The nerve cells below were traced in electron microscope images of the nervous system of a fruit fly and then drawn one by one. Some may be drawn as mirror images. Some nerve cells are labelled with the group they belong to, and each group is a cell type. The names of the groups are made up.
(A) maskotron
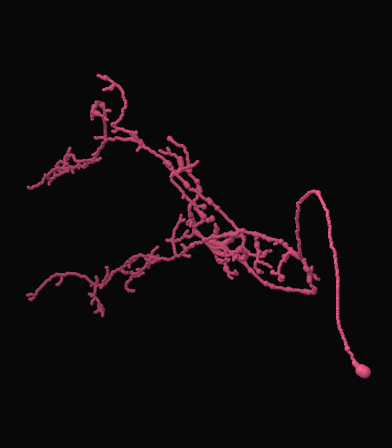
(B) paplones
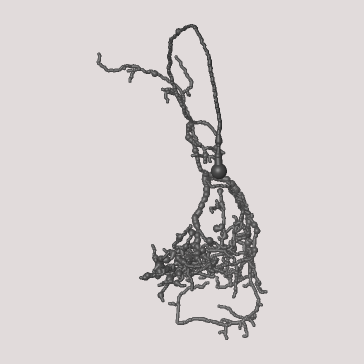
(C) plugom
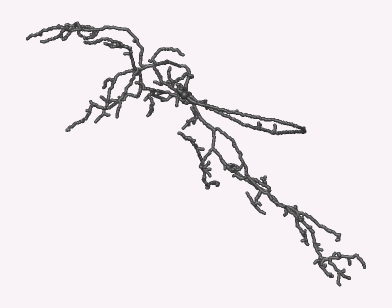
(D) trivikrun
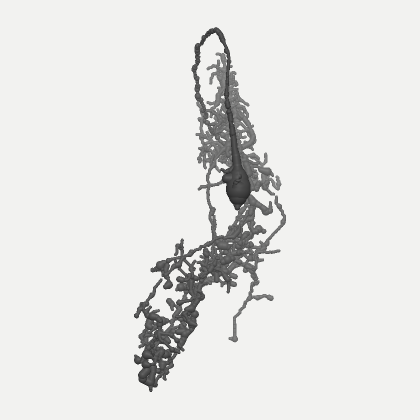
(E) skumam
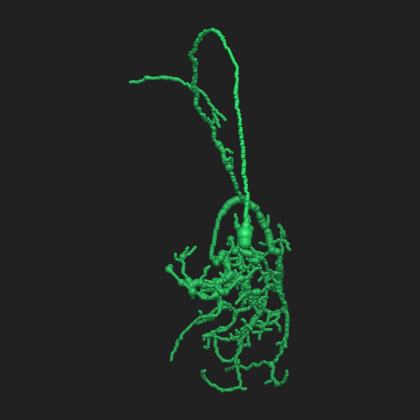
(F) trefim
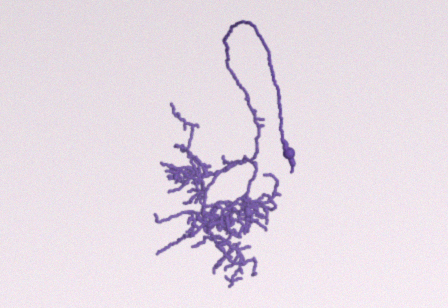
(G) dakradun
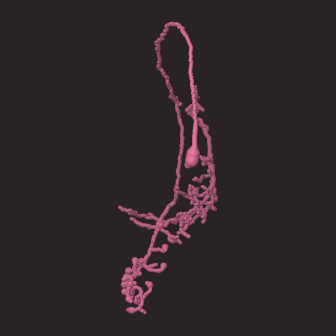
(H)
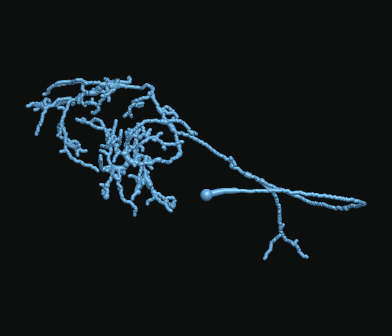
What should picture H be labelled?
skumam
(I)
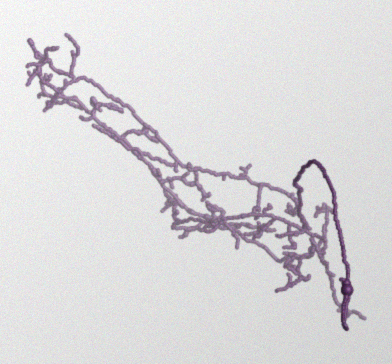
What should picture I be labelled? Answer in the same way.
maskotron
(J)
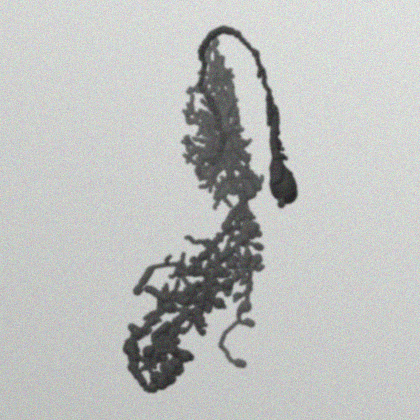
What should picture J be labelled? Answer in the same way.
trivikrun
